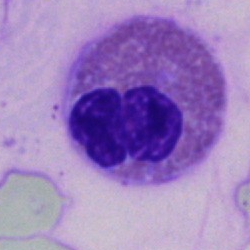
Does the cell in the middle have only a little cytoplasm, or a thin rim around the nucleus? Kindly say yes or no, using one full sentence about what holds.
No, in this cell the cytoplasm is abundant.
